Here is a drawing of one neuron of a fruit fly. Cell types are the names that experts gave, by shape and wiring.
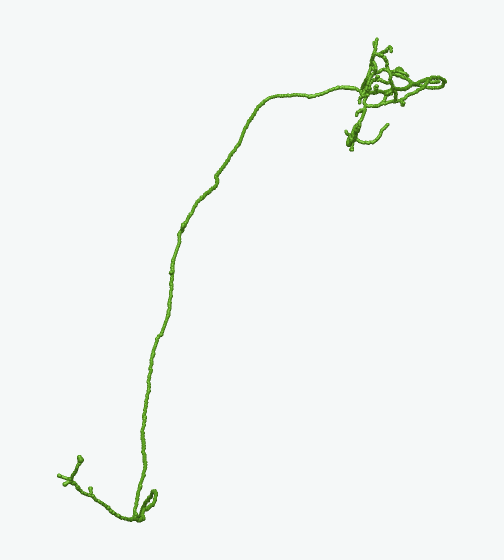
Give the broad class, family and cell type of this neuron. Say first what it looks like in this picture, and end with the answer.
As drawn here it is about as wide as it is tall. It is an ascending neuron. Its family is hemilineage 07B. It is of cell type AN07B072_f.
